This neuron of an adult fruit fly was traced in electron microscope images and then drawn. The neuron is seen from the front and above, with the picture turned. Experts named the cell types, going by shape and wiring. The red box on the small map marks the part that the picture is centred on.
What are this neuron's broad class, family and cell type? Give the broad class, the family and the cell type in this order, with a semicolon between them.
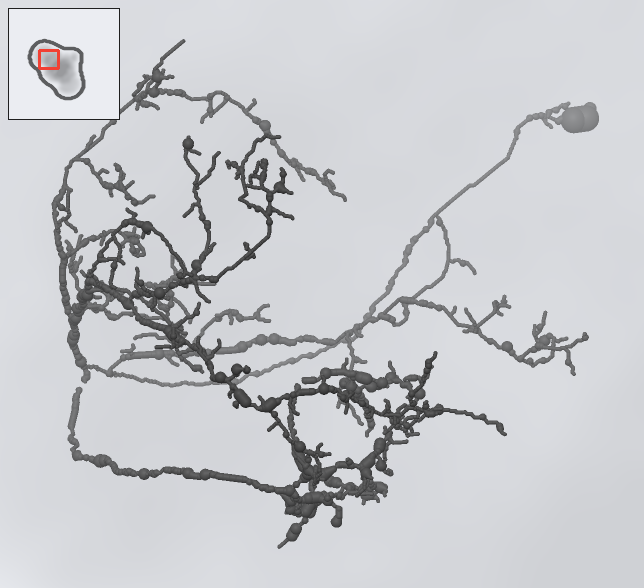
central-brain intrinsic neuron; hemilineage VLPp1; AVLP551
